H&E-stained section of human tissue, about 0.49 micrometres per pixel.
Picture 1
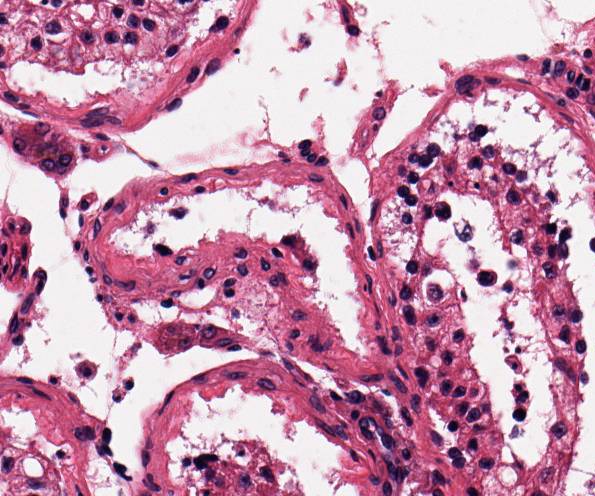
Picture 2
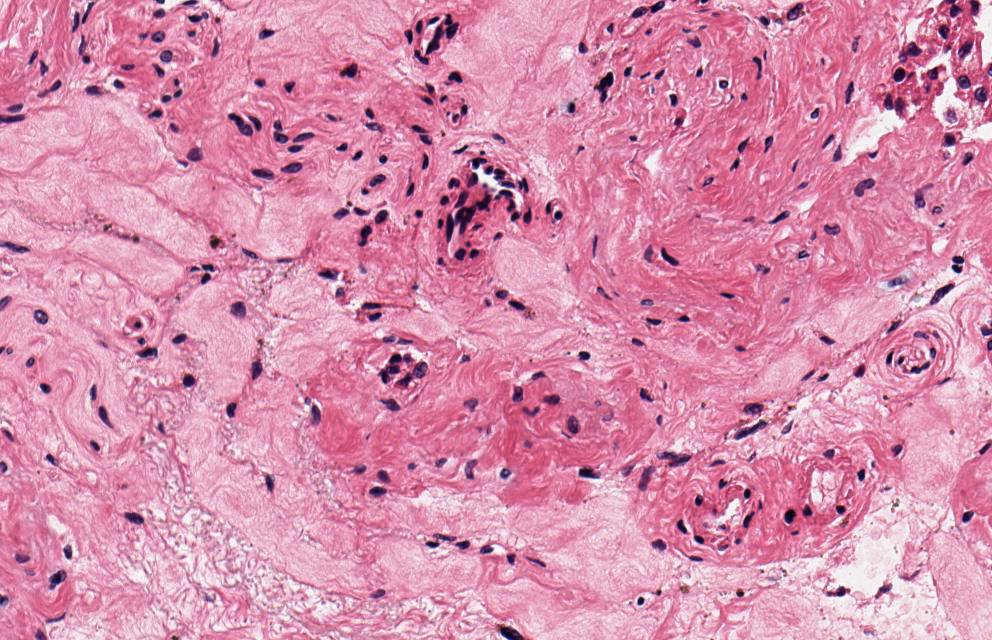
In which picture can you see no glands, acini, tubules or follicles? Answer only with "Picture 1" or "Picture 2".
Picture 2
